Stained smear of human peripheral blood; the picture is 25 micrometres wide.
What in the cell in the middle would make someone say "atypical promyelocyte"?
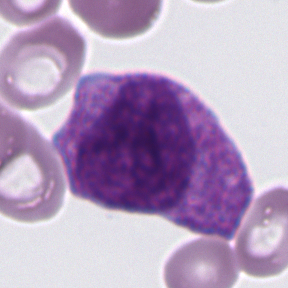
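This cell is an atypical promyelocyte, about 19 by 14 micrometres.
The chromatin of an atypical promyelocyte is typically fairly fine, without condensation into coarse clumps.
The chromatin here goes with that: it is dark purple and finely stippled rather than clumped. The rim of cytoplasm is wider on the right side of the cell than on the left. That cytoplasm is violet-pink, taking on a bluish tinge along the cell margin, and is finely dusted with small reddish-purple granules.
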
